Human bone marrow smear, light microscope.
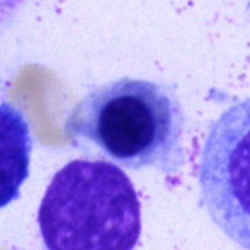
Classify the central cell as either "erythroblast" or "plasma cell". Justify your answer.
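That's an erythroblast, not a plasma cell. The deciding point is the cytoplasm, which is pale greyish blue here rather than deep blue.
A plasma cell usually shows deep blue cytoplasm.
Otherwise, the outline is irregular with ragged edges, the chromatin is dense and dark purple throughout, and no nucleoli can be seen in the nucleus.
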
